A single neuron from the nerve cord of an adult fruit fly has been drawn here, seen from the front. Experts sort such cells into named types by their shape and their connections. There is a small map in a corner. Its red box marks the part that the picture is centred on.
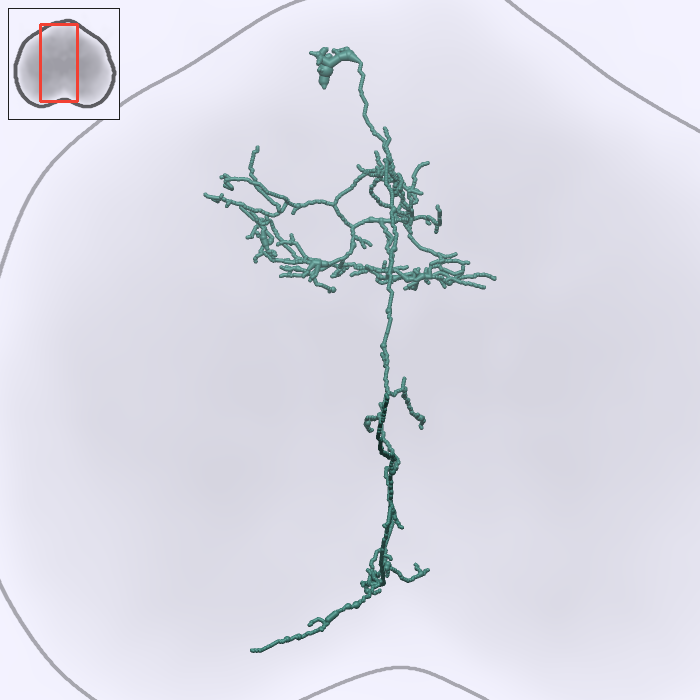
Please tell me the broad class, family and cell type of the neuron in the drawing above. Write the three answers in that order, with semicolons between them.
ascending neuron; hemilineage 09B; AN09B042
